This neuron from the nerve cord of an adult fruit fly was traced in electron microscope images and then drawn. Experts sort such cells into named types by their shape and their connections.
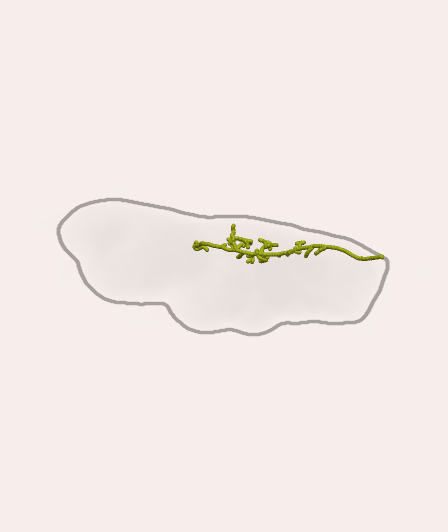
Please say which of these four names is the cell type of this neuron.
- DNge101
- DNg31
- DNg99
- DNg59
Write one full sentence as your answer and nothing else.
A cell of type DNg99 is what this neuron is.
